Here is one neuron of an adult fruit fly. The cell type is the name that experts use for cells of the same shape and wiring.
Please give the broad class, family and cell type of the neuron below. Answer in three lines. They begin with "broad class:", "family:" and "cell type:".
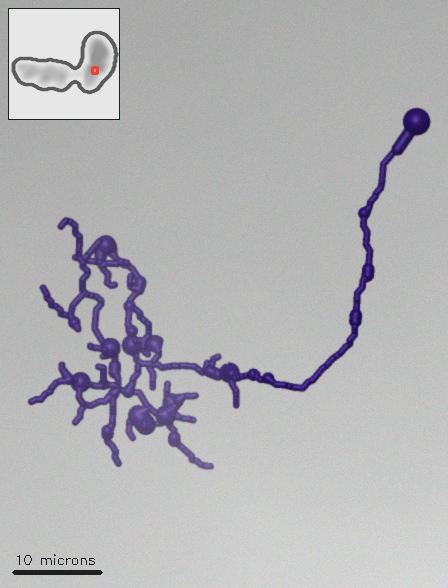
broad class: optic-lobe intrinsic neuron
family: Cm
cell type: Cm1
